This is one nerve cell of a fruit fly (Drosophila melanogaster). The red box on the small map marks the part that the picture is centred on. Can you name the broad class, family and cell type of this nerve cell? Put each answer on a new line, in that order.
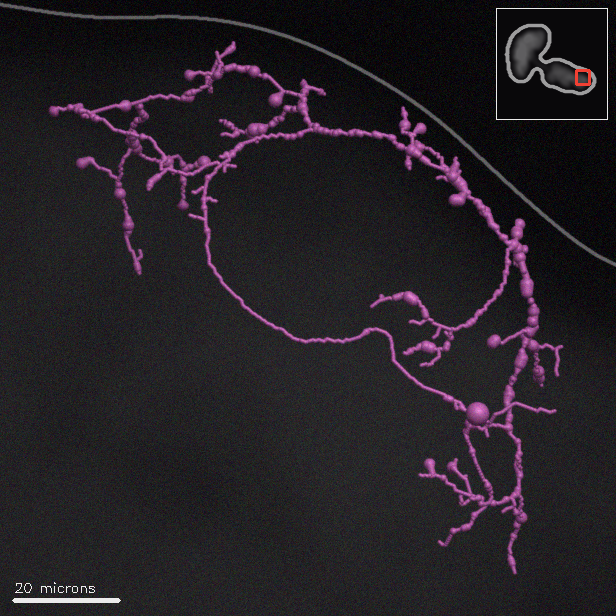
nerve-cord intrinsic neuron
hemilineage 16B
IN16B086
